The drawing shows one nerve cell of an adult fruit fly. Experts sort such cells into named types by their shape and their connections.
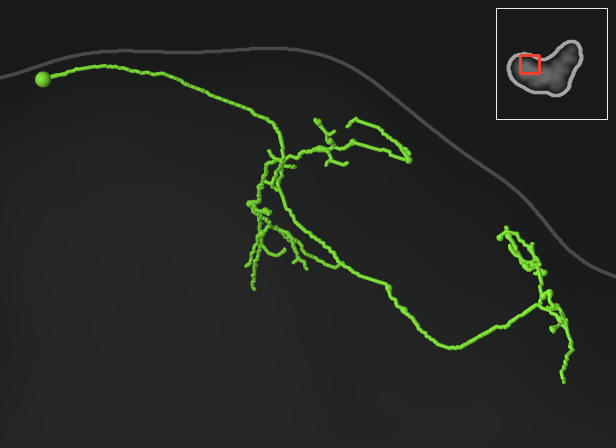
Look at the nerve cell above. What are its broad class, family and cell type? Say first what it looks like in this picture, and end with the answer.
Its cell body lies at the upper left of the picture. As drawn here it is wider than it is tall. Its broad class is central-brain intrinsic neuron. Its family is hemilineage SLPpl1. Its cell type is SMP232.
